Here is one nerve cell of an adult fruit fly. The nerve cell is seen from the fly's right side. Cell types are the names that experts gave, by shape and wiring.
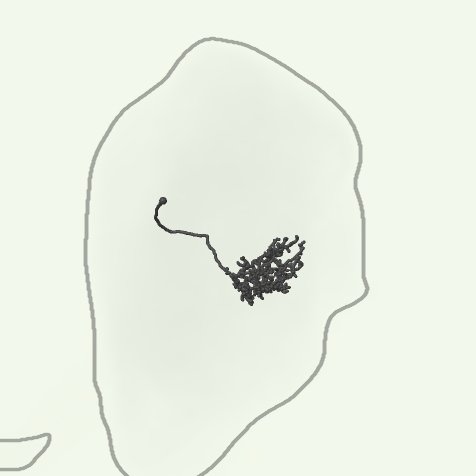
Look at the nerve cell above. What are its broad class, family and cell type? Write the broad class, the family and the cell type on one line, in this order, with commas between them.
central-brain intrinsic neuron, hemilineage VLPp&l1_anterior, AVLP465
